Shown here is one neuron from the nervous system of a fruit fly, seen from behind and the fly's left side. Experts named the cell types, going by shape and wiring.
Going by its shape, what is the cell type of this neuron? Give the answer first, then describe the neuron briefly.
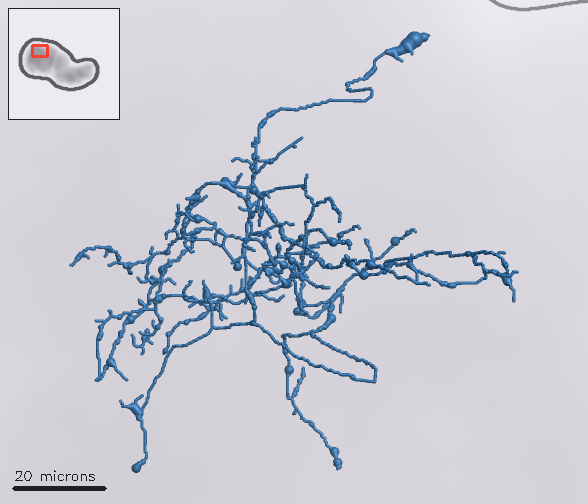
The cell type is CB3574. It is a central-brain intrinsic neuron. From left to right in the picture it spans about 100 microns. The picture shows dozens of branch ends.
